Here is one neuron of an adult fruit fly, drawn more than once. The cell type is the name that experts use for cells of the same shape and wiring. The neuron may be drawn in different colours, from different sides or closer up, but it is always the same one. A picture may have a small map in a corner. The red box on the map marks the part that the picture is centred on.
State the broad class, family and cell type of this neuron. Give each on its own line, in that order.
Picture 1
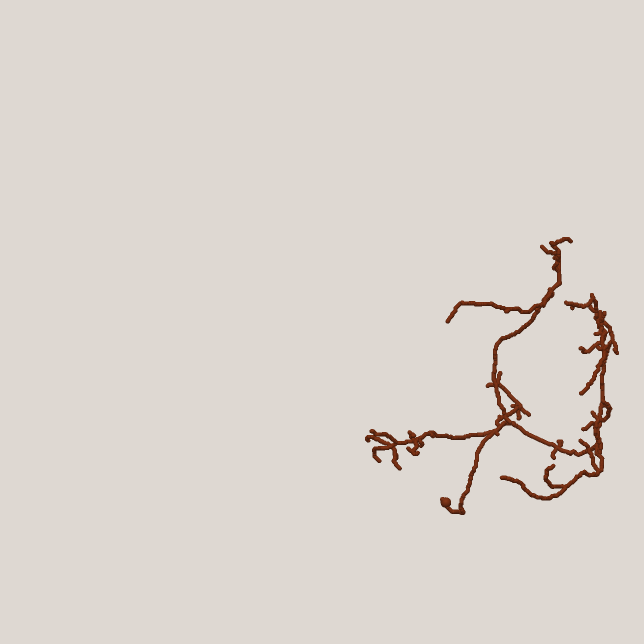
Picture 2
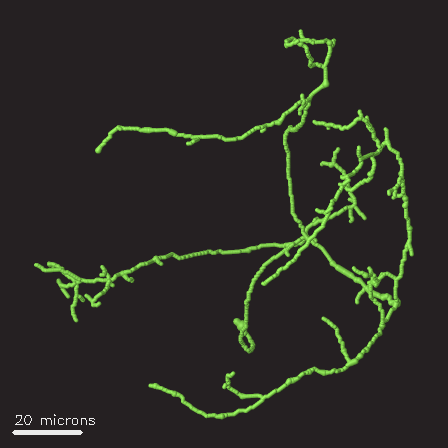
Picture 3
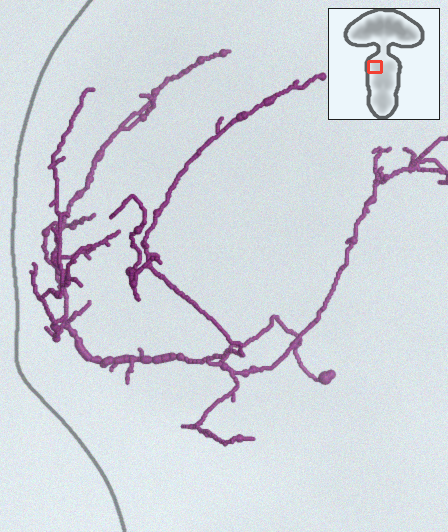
nerve-cord intrinsic neuron
hemilineage 04B
IN04B111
